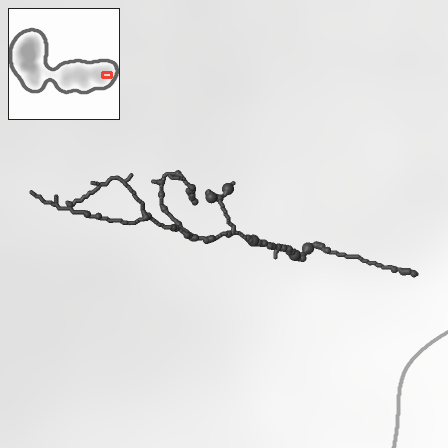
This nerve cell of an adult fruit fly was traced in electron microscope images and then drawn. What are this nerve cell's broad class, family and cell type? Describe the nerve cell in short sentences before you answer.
No cell body is drawn. It has a dozen or fewer branch ends. This is a sensory neuron entering the nerve cord. Its family is called class mechanosensory tactile. Its cell type is SNta45.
